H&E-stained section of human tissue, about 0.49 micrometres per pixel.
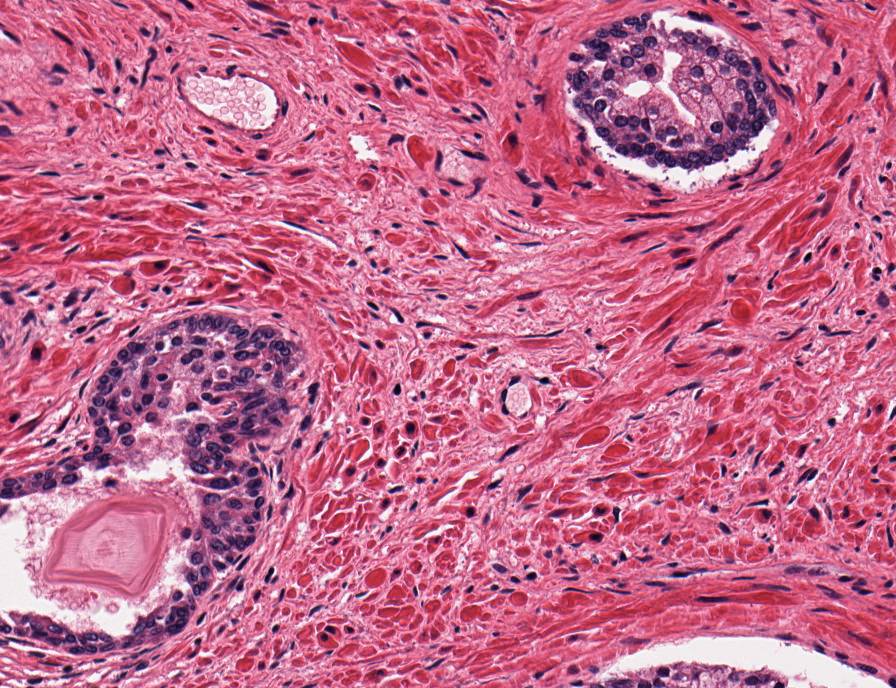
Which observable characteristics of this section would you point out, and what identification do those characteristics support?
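Only a few glands here, scattered in abundant stroma at the upper right, lower left and bottom right edge. The lower left one holds a pink, angular, concentrically laminated body in its lumen. Spindle cells curve circumferentially around the upper right gland. It's prostate.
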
